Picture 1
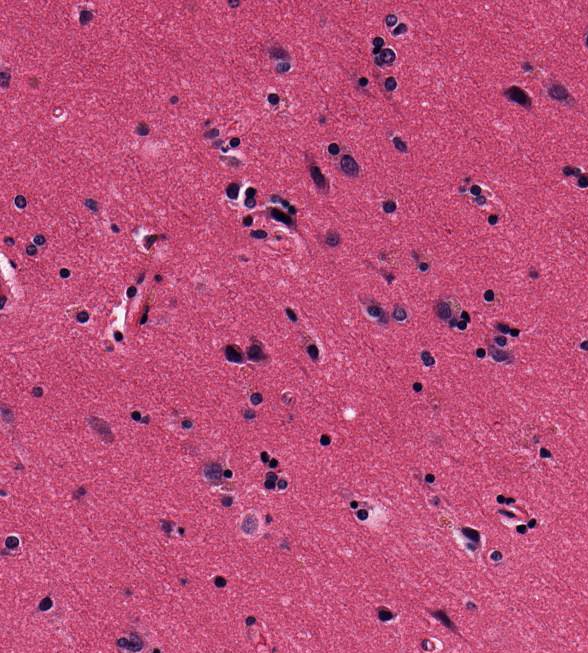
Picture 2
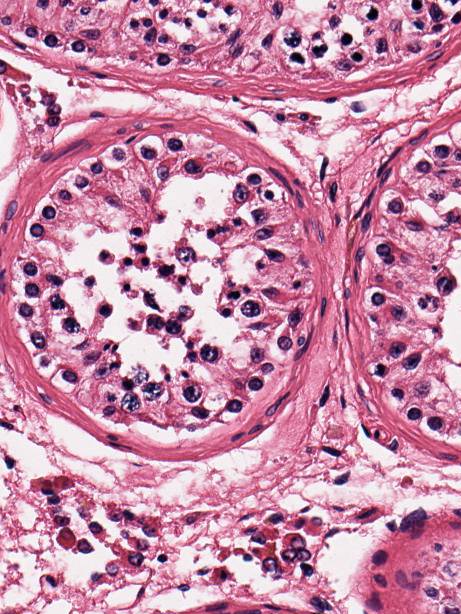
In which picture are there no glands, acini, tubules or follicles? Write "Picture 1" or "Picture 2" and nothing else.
Picture 1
